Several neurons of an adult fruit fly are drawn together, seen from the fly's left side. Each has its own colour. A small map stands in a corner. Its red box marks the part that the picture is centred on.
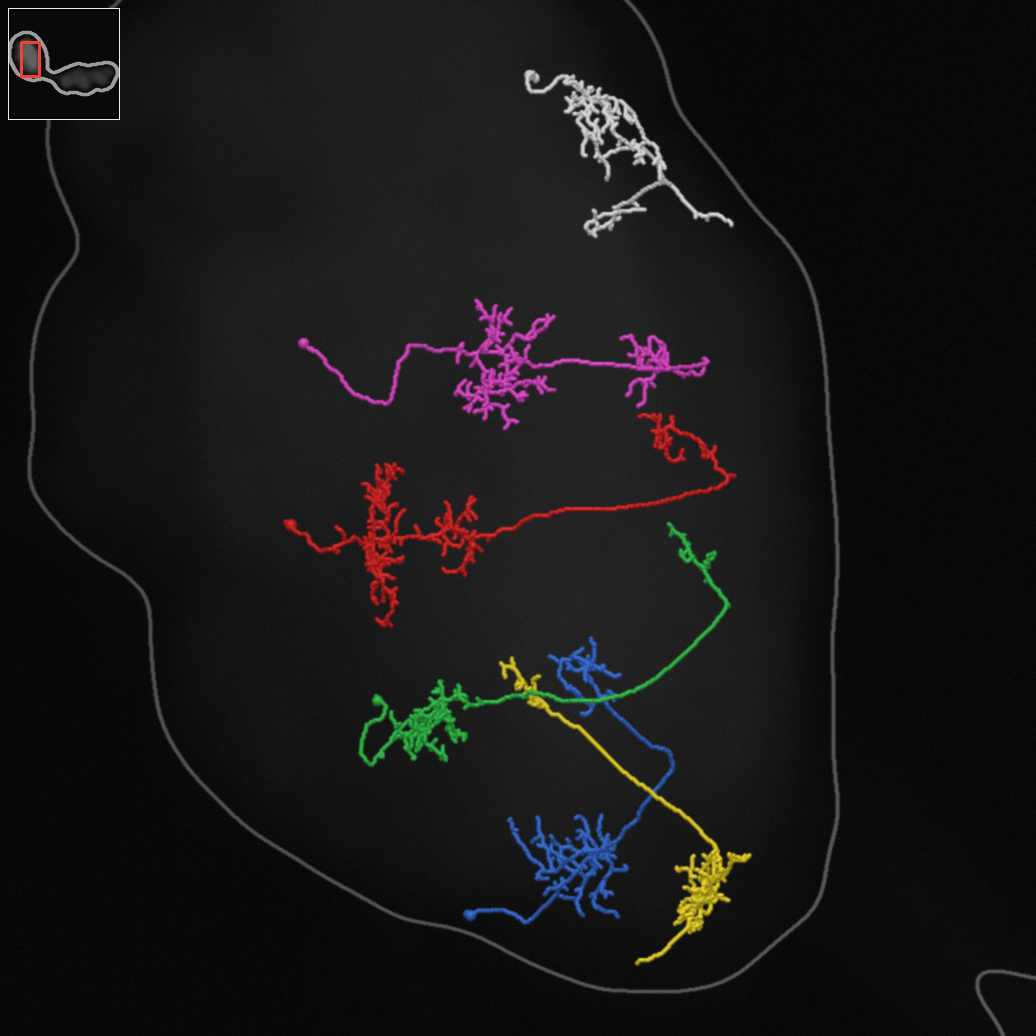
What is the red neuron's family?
Tm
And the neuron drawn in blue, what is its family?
Tm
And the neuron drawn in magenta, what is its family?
Tm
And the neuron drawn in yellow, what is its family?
Tm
